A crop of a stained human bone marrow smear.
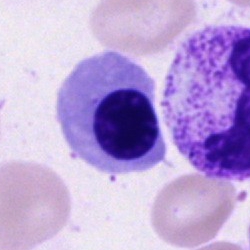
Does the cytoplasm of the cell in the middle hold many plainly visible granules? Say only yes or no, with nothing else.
No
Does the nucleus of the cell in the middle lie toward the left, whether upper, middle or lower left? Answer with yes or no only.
No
